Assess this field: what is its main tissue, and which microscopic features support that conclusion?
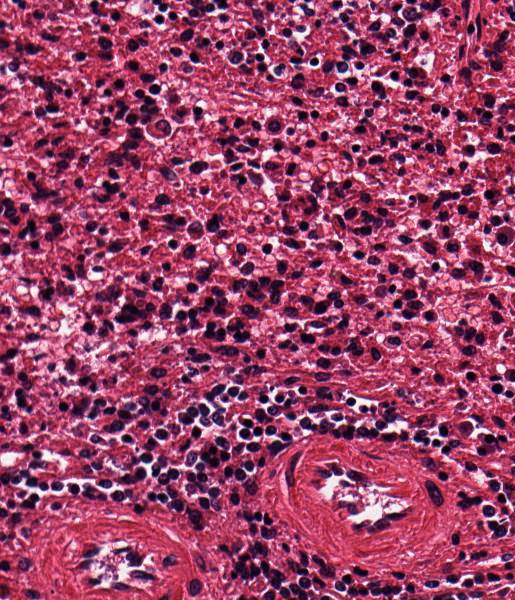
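Red pulp of the spleen is the main tissue here. Its staining is strongly red overall, with small clear cracks scattered through it.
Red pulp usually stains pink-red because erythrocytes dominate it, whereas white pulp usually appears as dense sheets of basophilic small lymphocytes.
The upper two-thirds of the field forms a solid, densely cellular sheet without organised units. Two thick-walled vessels lie along the bottom edge, with small round dark-nucleated lymphocytes crowded most thickly around them.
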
